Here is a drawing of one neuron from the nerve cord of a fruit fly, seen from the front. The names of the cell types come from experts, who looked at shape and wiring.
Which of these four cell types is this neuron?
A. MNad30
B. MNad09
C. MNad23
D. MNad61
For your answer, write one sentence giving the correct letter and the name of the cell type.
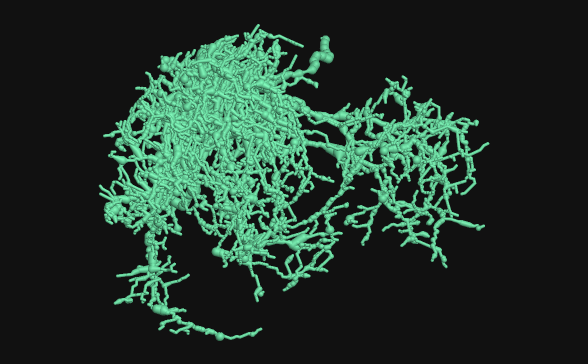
Option D is MNad61, the cell type of the neuron.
